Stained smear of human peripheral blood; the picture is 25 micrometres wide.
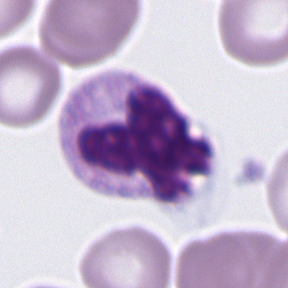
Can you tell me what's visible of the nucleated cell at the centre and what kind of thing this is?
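The cell measures about 14 by 11 micrometres, and its left border is smooth and evenly rounded. The nucleus lies toward the right and fills about 50% of the cell's area; its chromatin is dark purple and densely clumped. The cytoplasm is pale lilac-pink, with fine, dust-like violet granules scattered through it. It is a segmented neutrophil.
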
